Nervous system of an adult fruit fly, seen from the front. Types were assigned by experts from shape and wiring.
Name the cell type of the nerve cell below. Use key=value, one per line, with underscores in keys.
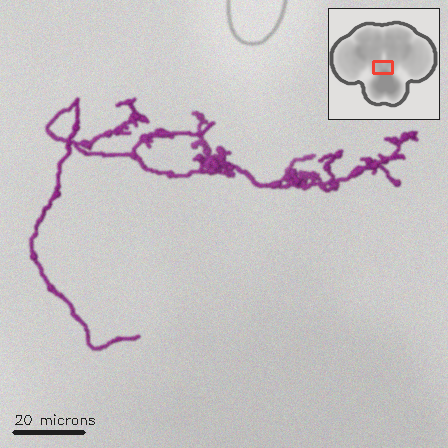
cell_type=PhG6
